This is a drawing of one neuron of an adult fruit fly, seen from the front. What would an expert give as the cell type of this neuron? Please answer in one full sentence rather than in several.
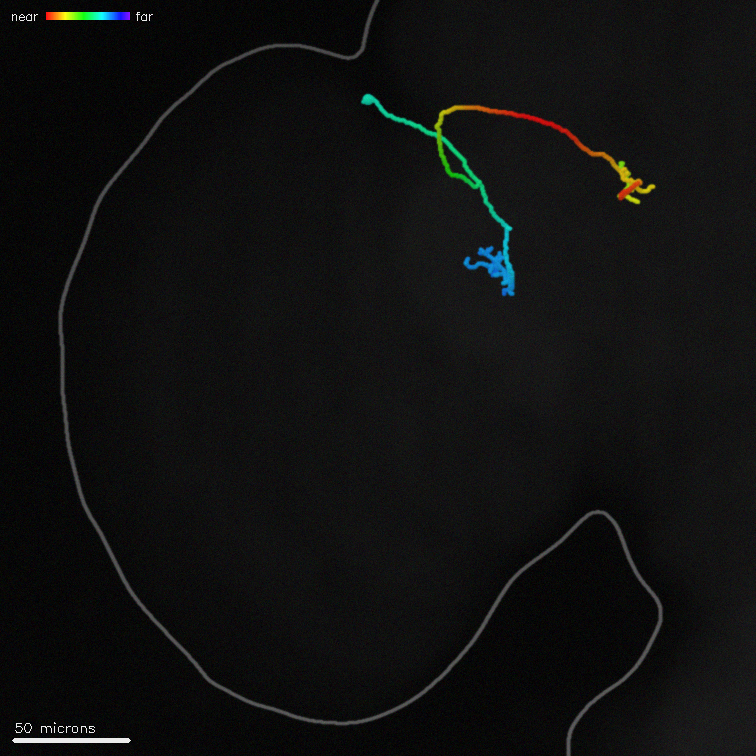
The cell type LoVP12 is the type of this neuron.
